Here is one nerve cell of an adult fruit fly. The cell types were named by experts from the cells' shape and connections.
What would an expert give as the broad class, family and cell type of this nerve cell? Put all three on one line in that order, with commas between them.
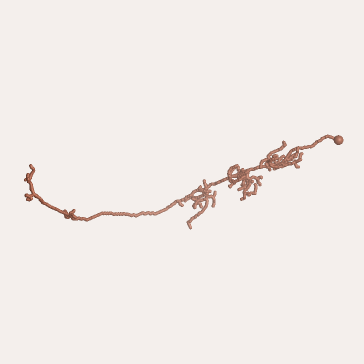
optic-lobe intrinsic neuron, Tm, Tm12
